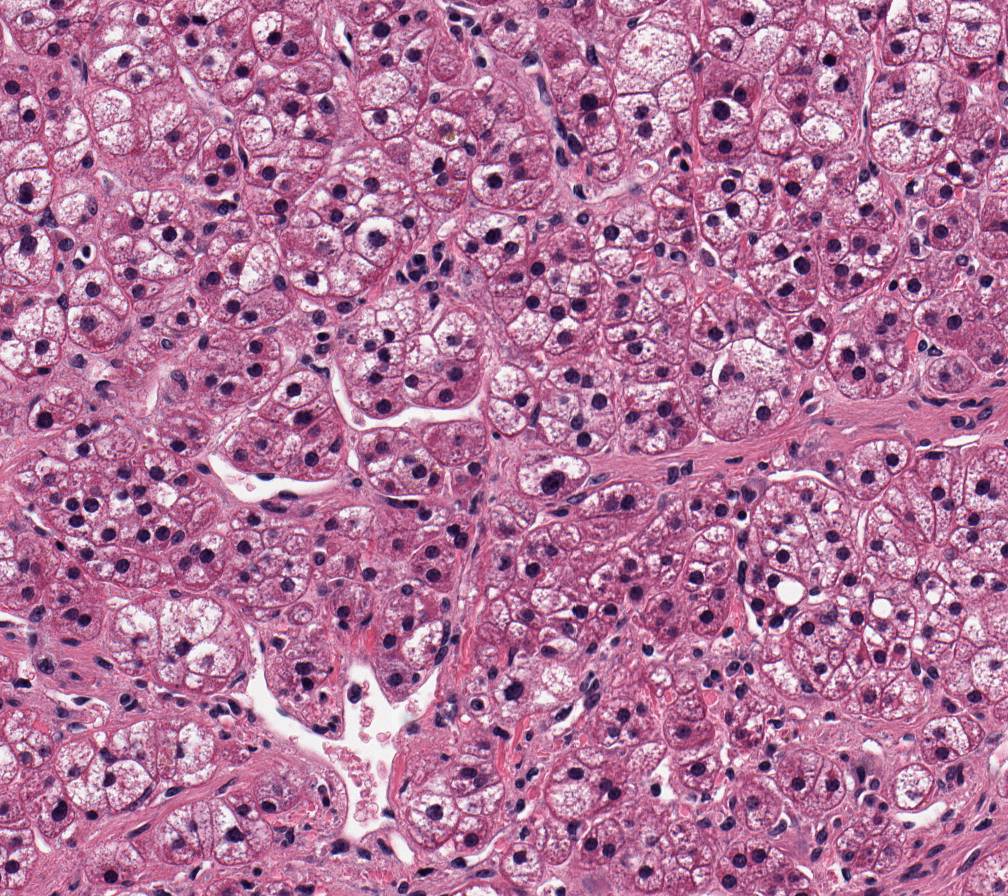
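Adrenal gland, haematoxylin and eosin. Throughout the field, cells lie in solid nests and short cords separated by thin pink strands. The large polygonal cells have abundant pale cytoplasm filled with many fine clear vacuoles, giving a foamy appearance, and sharp, easily seen borders between neighbours. Most have a single round, centrally placed nucleus with a prominent dark nucleolus.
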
